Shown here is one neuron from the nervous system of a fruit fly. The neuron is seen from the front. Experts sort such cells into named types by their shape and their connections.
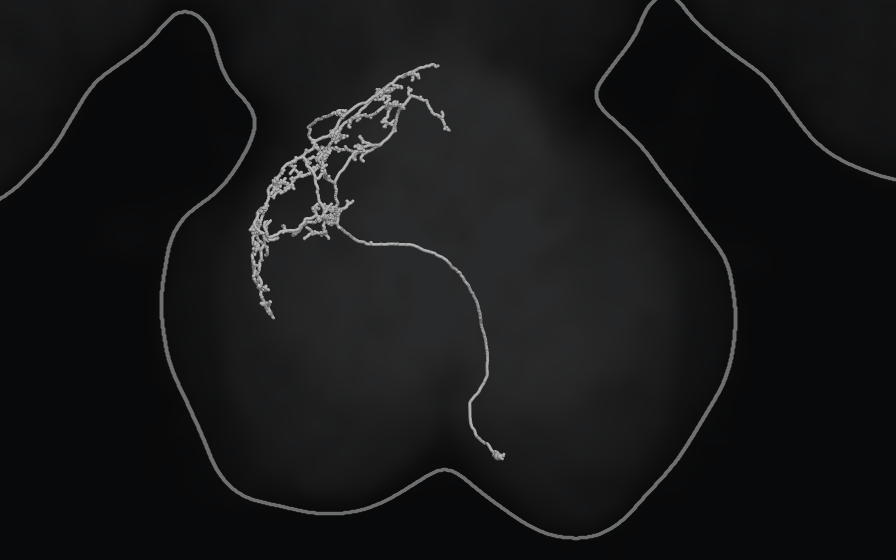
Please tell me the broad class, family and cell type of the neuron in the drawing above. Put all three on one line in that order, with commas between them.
nerve-cord intrinsic neuron, hemilineage 06B, IN06B066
